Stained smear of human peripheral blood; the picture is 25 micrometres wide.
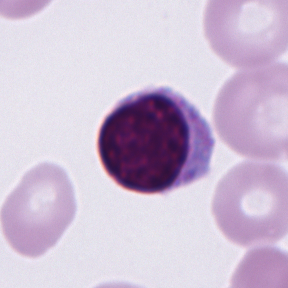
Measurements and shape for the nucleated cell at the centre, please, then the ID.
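Size first: the cell is about 10 micrometres across. Nucleus next: it is round in outline, about 8 micrometres across, and fills about 70% of the cell's area. Chromatin: dark purple and coarsely clumped. Cytoplasm: a crescent on the right side of the nucleus, while on the left the nucleus reaches almost to the cell edge, with hardly any cytoplasm showing. Granules: none distinct in the cytoplasm. The cell is a typical lymphocyte.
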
